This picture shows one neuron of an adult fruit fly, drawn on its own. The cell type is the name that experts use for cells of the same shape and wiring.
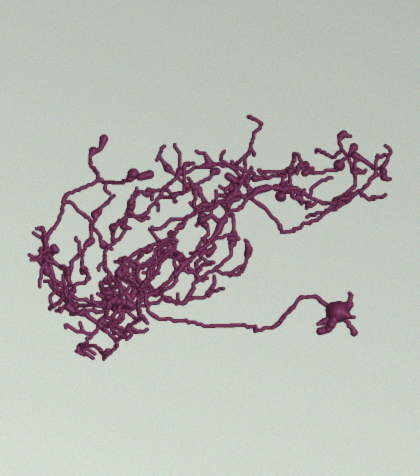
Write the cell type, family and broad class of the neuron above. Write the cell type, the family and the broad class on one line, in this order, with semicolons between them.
AMMC015; hemilineage WEDa1; central-brain intrinsic neuron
